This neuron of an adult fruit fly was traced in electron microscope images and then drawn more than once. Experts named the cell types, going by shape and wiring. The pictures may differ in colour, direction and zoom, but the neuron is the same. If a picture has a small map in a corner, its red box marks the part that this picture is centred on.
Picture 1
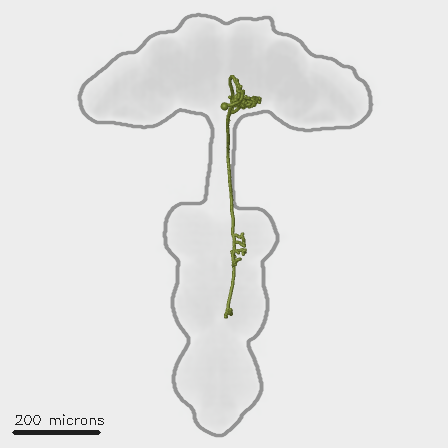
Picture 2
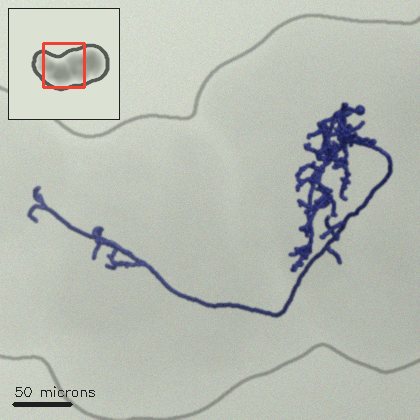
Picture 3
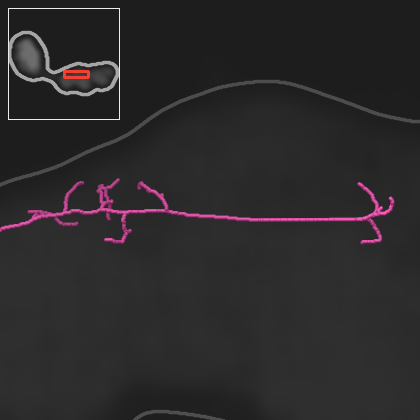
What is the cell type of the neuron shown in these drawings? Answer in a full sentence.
The cell type is DNp16_a.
